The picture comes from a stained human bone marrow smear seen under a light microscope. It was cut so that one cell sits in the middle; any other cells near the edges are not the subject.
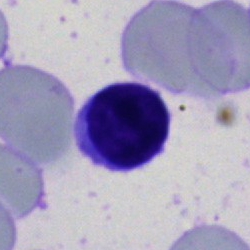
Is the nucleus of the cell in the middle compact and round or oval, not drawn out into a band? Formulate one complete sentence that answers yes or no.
Yes, the shape of the nucleus is one compact round or oval mass.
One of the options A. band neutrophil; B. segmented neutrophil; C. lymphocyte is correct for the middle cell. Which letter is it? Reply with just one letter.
C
